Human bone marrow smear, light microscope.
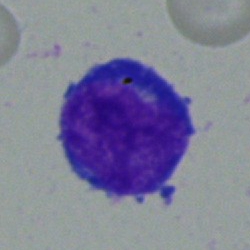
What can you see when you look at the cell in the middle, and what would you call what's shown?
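The cell has a roughly round outline with a slightly irregular edge, and small blue blebs project from its lower right edge. Its chromatin is finely textured and purple, without dense dark clumps. The cytoplasm forms only a scant, deep blue rim around the nucleus. The cell is a blast.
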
